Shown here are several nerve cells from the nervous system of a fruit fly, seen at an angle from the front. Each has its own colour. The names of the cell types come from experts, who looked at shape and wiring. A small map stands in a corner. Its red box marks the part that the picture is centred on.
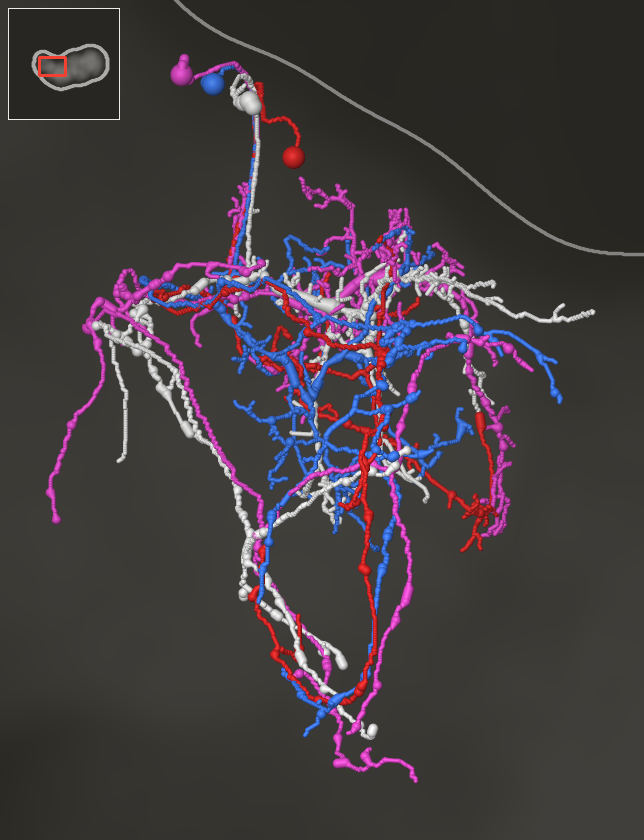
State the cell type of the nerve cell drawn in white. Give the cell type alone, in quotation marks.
"IN19B091"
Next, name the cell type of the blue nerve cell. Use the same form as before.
"IN19B097"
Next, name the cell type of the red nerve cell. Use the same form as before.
"IN19B089"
